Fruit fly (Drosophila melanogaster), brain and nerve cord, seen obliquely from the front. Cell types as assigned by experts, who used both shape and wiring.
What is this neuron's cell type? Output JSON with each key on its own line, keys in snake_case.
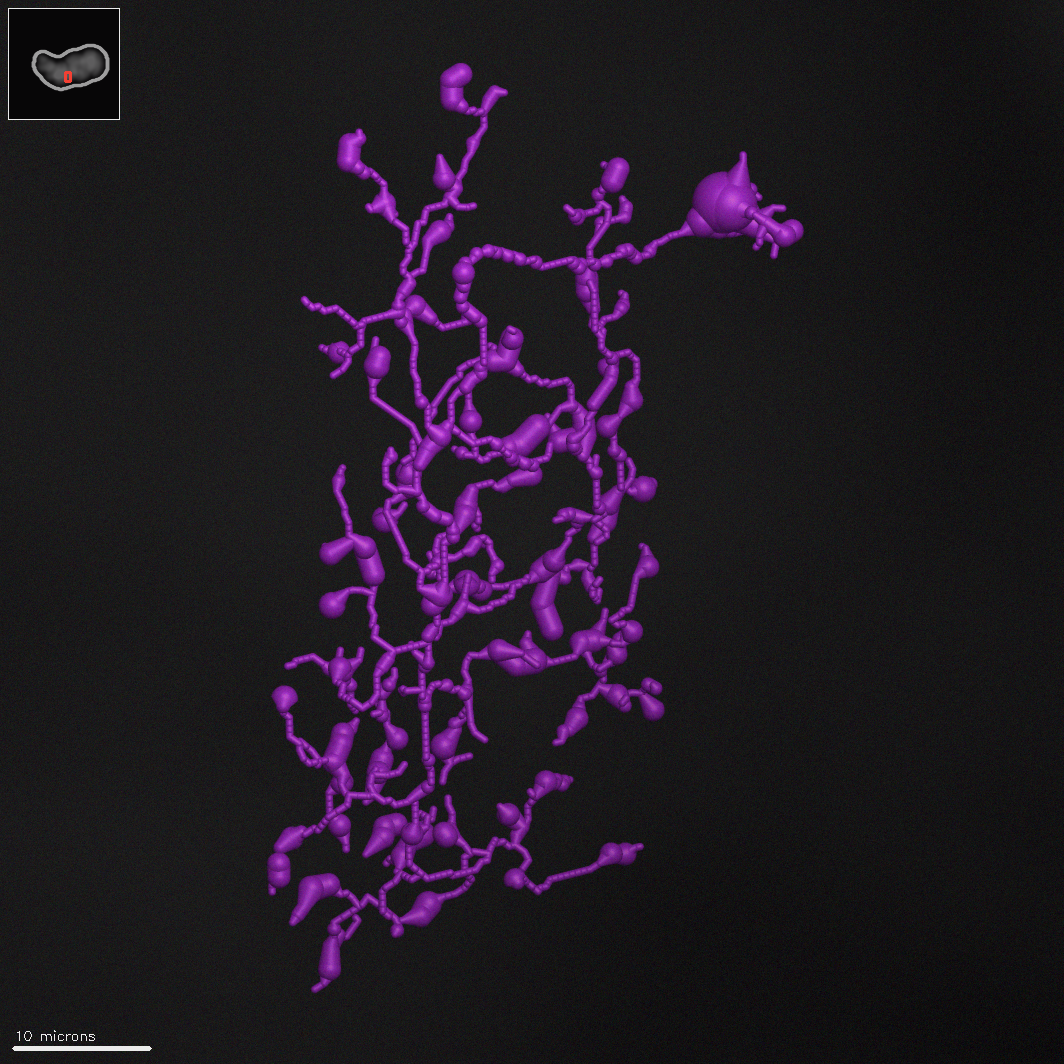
{
 "cell_type": "Dm1"
}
